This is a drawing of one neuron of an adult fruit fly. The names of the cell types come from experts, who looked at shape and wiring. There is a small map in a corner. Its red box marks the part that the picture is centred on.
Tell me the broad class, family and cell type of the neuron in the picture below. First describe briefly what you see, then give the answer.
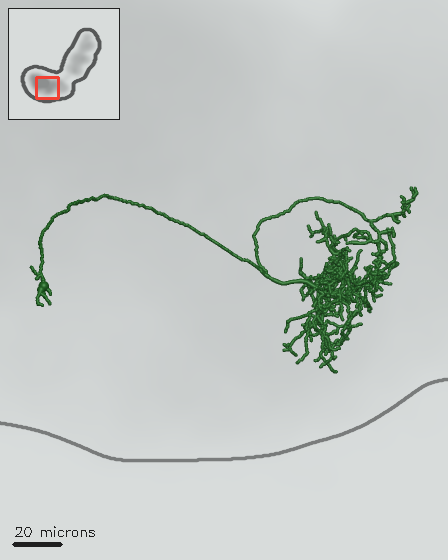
The cell body is on the left of the picture. From left to right in the picture it spans about 170 microns. The picture shows dozens of branch ends. This is a central-brain intrinsic neuron. Its family is hemilineage WEDd1. The cell type is SAD004.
